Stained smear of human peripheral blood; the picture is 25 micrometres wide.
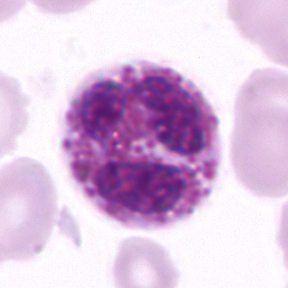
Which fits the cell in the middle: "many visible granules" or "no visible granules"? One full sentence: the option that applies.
In the cytoplasm of this cell, many granules are visible.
